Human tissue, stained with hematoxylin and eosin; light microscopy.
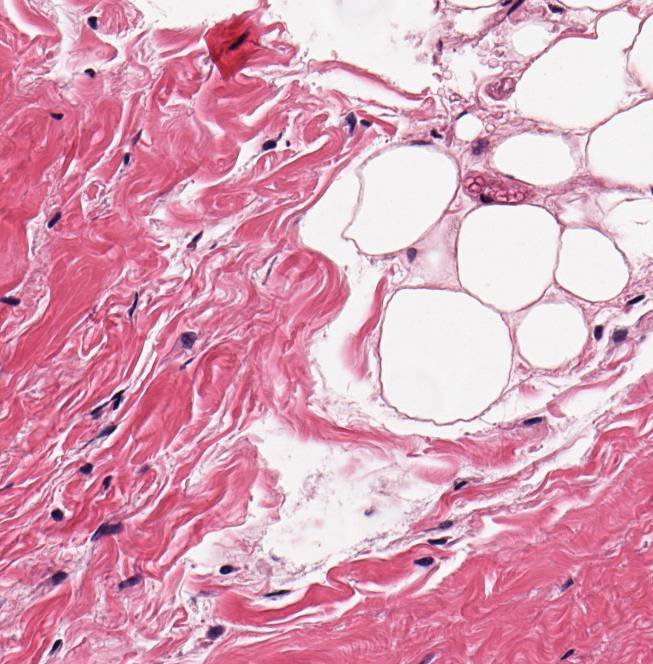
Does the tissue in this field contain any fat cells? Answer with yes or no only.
Yes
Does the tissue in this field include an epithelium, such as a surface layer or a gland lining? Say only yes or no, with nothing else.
No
